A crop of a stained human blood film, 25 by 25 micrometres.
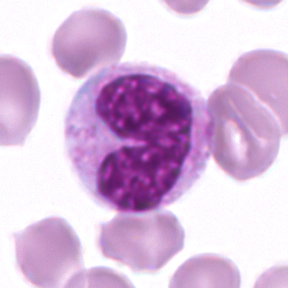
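Band neutrophil at the centre of a stained peripheral blood smear. The cell outline is round and smooth. The nucleus is kidney-shaped, with a deep notch on its left side. The cytoplasm is widest on the left and contains fine, dust-like pinkish-purple granules.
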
